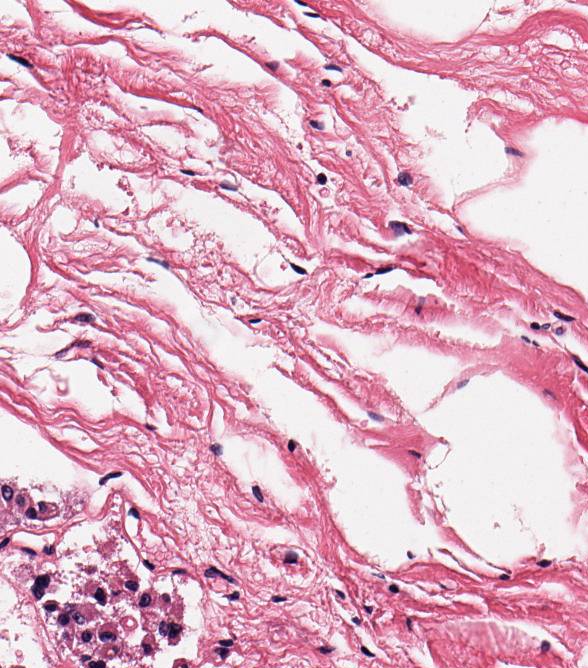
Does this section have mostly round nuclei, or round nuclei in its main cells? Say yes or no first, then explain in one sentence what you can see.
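No. Nuclei are sparse and mostly small, dark and spindle-shaped, lying singly along the fibres.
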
